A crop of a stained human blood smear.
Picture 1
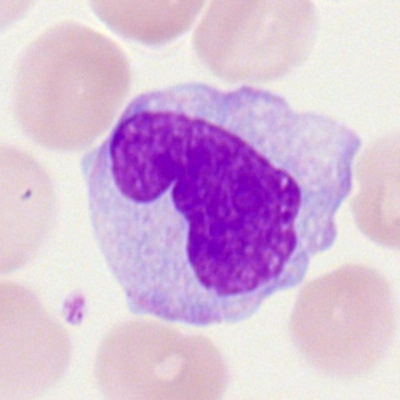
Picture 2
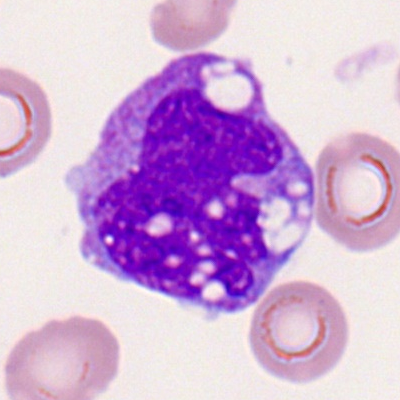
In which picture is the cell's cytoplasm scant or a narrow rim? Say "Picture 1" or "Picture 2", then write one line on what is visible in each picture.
Picture 2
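What picture 1 shows: The cytoplasm is abundant and pale greyish blue.
What picture 2 shows: The nucleus fills most of the cell.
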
